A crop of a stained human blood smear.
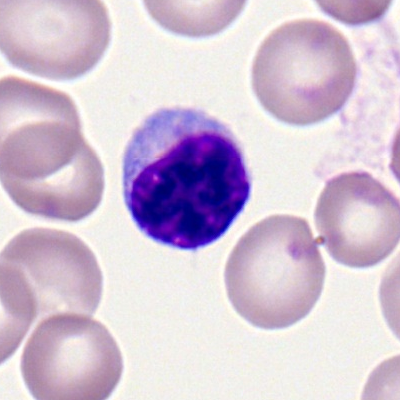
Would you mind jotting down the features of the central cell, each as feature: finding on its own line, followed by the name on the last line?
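Outline: smooth and round
Nucleus: fills most of the cell
Chromatin: dark, coarsely clumped
Cytoplasm: no coarse granules seen
Name: lymphocyte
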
